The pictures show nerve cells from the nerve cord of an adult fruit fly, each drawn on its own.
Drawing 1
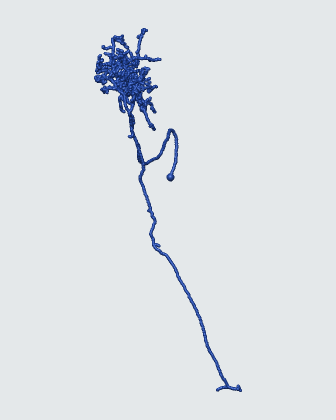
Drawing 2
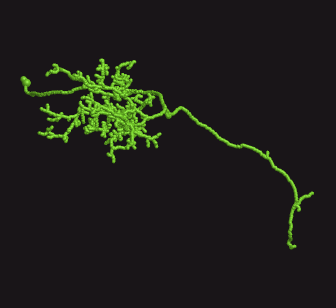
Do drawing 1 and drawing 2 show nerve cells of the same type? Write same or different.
same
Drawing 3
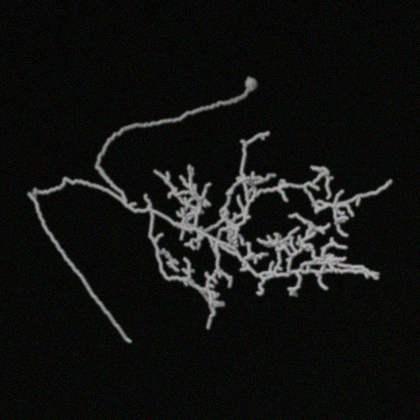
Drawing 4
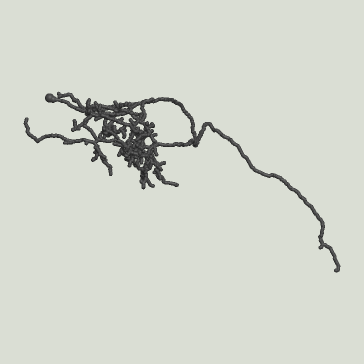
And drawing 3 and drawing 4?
different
